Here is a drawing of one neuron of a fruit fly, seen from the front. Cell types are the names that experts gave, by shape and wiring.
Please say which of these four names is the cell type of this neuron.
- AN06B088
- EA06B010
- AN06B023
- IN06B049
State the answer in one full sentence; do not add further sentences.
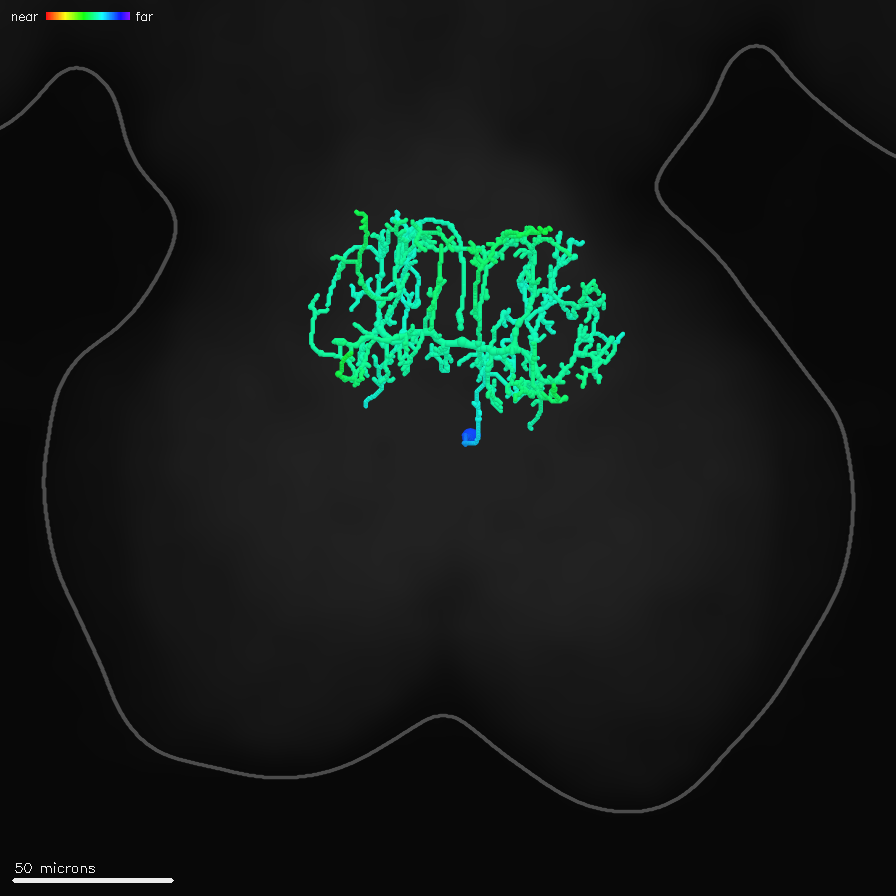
Classified by cell type, this neuron is IN06B049.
